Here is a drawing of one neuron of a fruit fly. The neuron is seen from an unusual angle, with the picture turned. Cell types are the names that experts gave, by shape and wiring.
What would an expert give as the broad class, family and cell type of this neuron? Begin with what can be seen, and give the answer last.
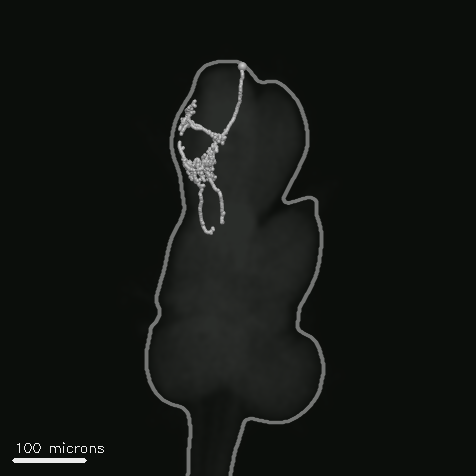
It is in the nerve cord and does not reach the brain. The cell body is at the top of the picture. By the scale bar it is about 250 microns tall in this view. Its broad class is nerve-cord intrinsic neuron. Its family is hemilineage 04B. Its cell type is IN04B074.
